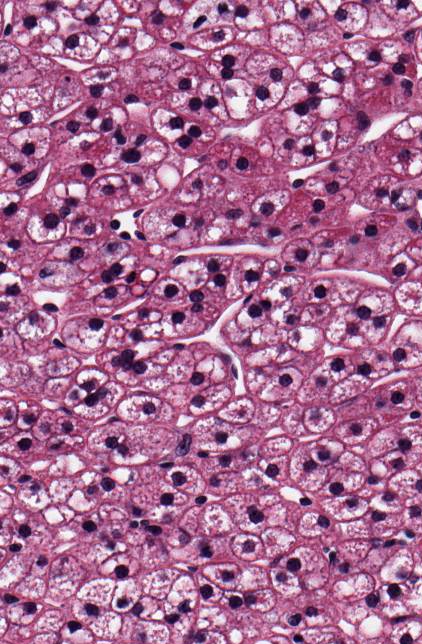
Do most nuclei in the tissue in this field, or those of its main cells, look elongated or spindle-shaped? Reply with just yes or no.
No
